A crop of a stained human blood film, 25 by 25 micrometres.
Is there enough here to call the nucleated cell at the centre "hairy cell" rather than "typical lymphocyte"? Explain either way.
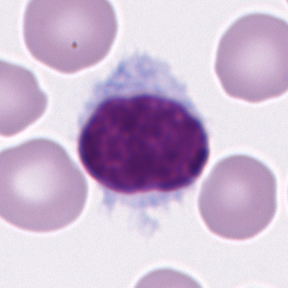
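This one is a hairy cell. Look at its cytoplasm's edge: ragged, with fine hair-like projections. The cytoplasm is pale greyish blue without vacuoles, and more of it lies above and below the nucleus than at either side.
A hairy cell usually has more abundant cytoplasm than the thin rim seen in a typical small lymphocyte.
The cell is about 13 micrometres across, about 1.75 times as wide as a whole red cell in the picture, with an oval nucleus of about 11 by 9 micrometres.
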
